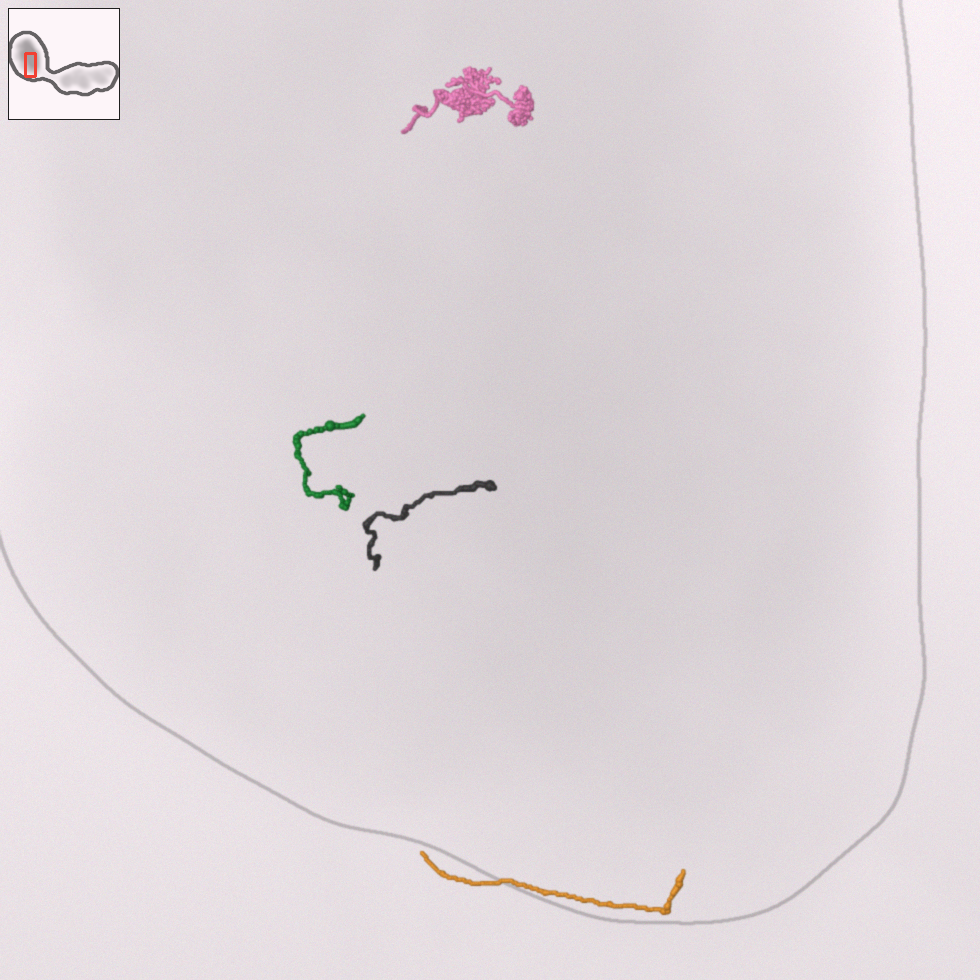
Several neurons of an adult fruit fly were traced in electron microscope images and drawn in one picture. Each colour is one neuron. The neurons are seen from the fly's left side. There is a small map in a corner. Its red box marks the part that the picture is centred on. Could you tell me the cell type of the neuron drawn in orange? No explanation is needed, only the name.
R8y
